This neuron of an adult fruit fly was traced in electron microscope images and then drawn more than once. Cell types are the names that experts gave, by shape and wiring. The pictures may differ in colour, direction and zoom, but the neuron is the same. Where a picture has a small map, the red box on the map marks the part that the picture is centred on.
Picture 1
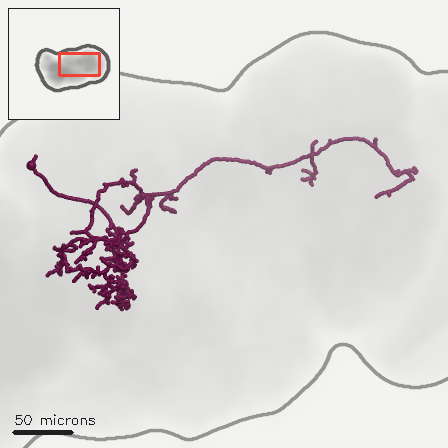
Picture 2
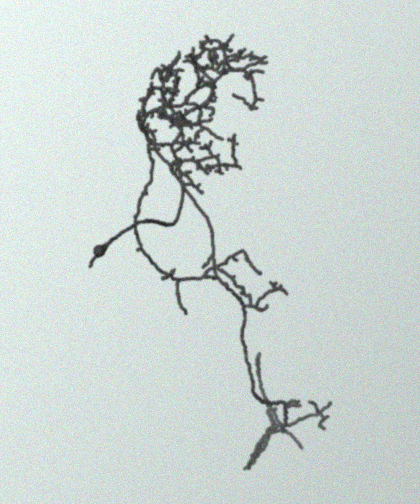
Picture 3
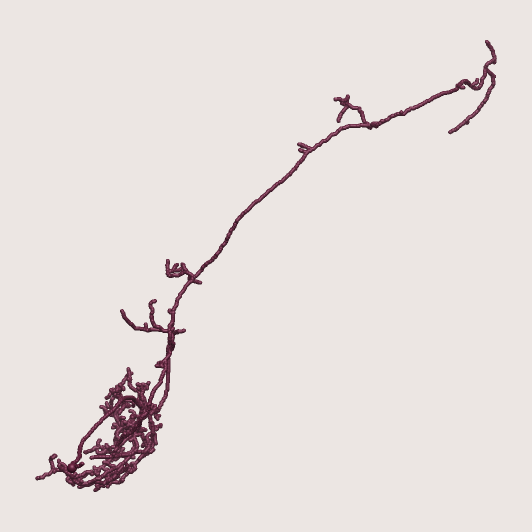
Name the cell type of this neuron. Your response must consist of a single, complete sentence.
As a matter of cell type, the neuron is CB1911.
